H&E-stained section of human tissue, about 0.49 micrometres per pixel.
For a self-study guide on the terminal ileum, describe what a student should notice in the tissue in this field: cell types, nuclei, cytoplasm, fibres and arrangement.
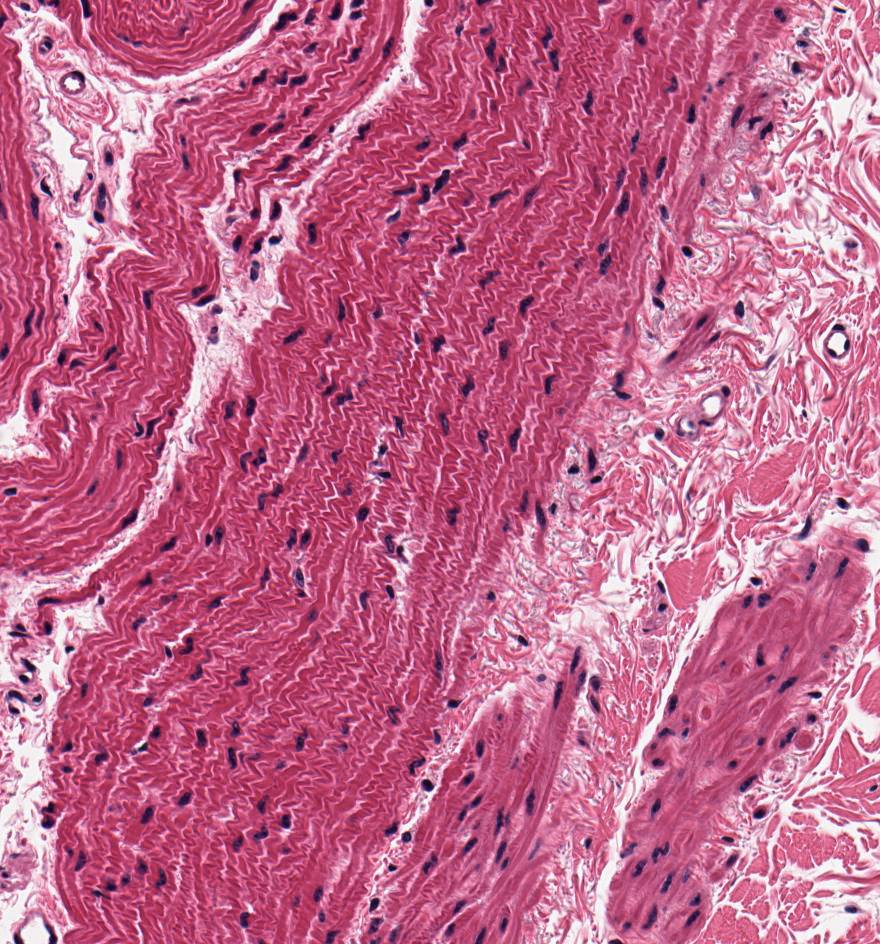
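Broad smooth muscle band crosses mid-field diagonally, lower left to upper right. Its fibres: wavy, zigzag outline. Muscle nuclei elongated, dark-staining, parallel to fibres. Lower right: smaller smooth muscle bundles, connective tissue between them.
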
